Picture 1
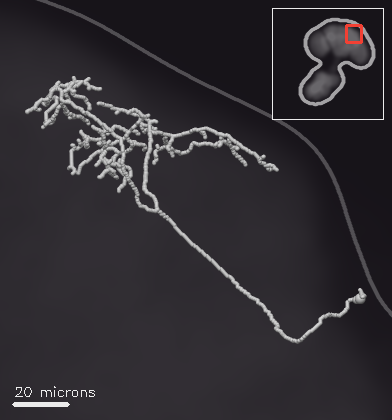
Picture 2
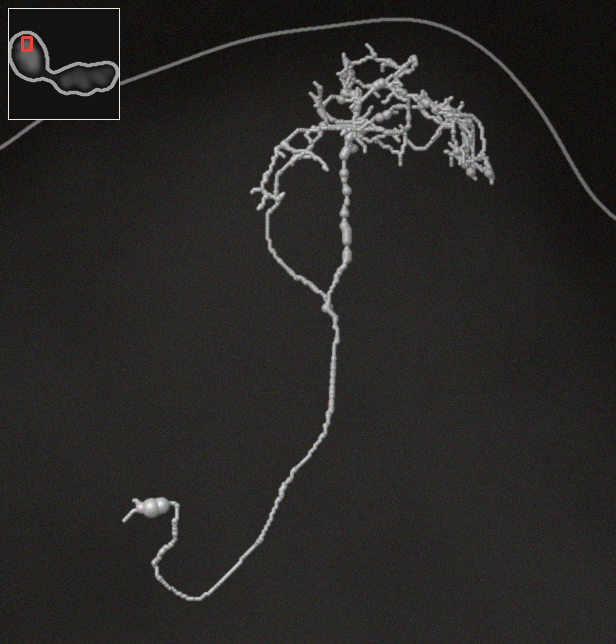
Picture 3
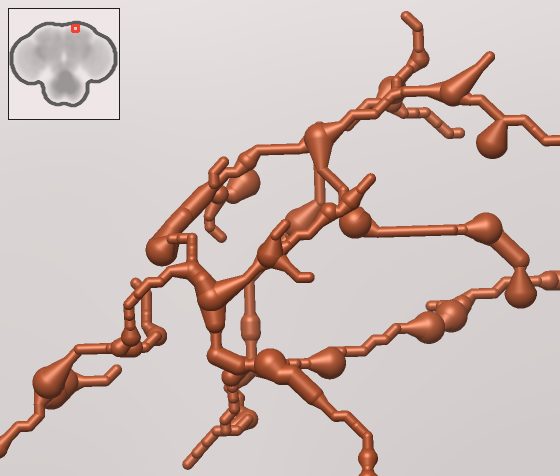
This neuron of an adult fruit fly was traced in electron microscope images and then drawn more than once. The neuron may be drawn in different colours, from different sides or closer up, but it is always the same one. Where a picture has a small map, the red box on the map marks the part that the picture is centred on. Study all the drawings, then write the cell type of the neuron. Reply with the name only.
CB2948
